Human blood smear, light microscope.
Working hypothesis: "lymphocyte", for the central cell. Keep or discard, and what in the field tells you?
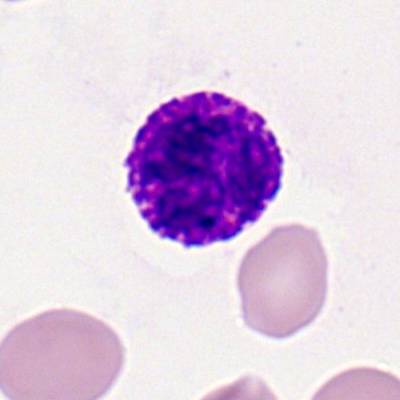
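First, the granules: coarse dark purple ones pack the cell densely, and that goes with basophil.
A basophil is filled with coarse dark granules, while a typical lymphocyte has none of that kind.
Then the nucleus: granules lying over the whole cell hide its outline, which again goes with basophil.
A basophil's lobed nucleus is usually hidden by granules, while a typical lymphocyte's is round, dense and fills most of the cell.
Granules even reach the edge, so the margin looks bumpy and beaded. So the name is basophil, not lymphocyte.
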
